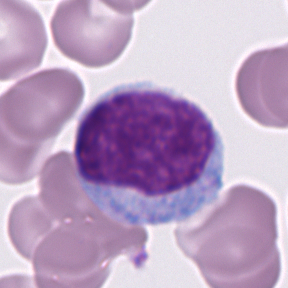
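Typical lymphocyte: point one, the outline of the central cell is roughly round and smooth. Point two, the nucleus is a single mass without lobes. Point three, the chromatin is dark purple and coarsely clumped, with paler patches between the clumps. Point four, no distinct nucleolus is visible in the nucleus.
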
